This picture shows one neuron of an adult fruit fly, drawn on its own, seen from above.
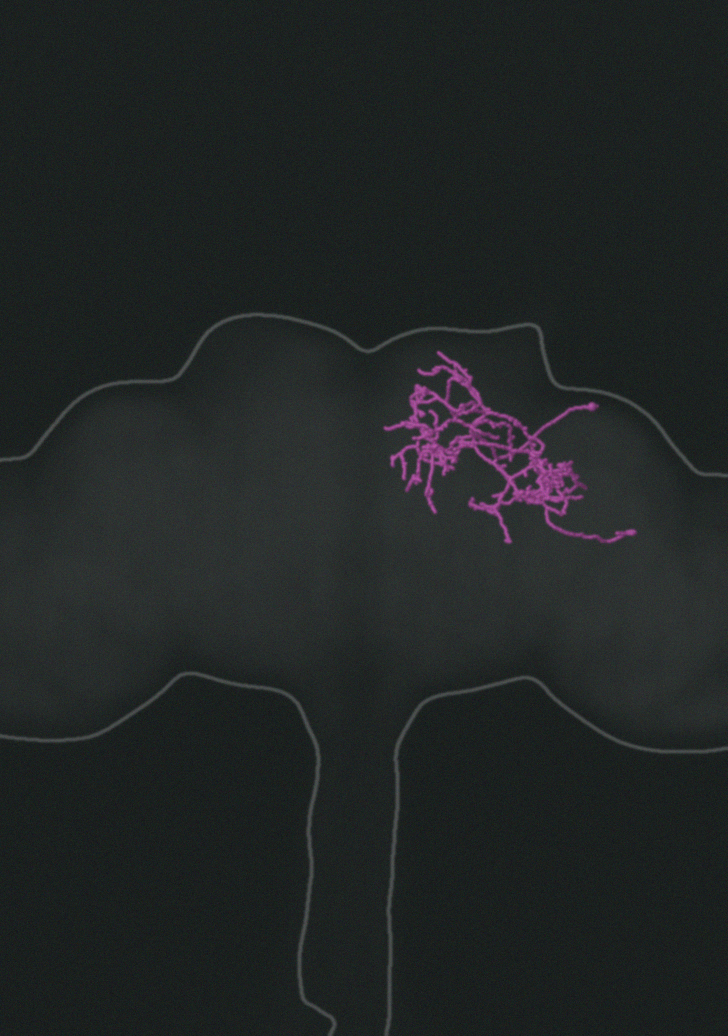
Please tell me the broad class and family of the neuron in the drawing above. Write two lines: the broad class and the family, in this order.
central-brain intrinsic neuron
hemilineage CREl1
